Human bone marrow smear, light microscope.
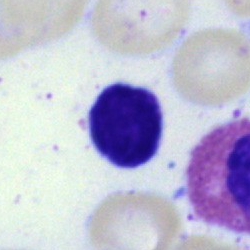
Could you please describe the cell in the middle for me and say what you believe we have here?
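Outline round and smooth; no surface projections. No distinct rim of cytoplasm visible around nucleus. Chromatin dense, staining deep dark purple. No nucleoli seen. Cell: lymphocyte.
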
